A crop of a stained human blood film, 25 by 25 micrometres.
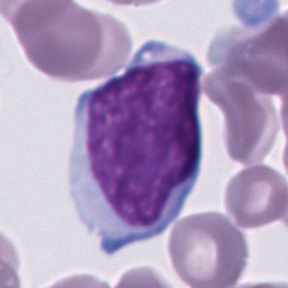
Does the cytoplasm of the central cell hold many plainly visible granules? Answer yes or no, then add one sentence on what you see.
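No. No granules are seen in the cytoplasm.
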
